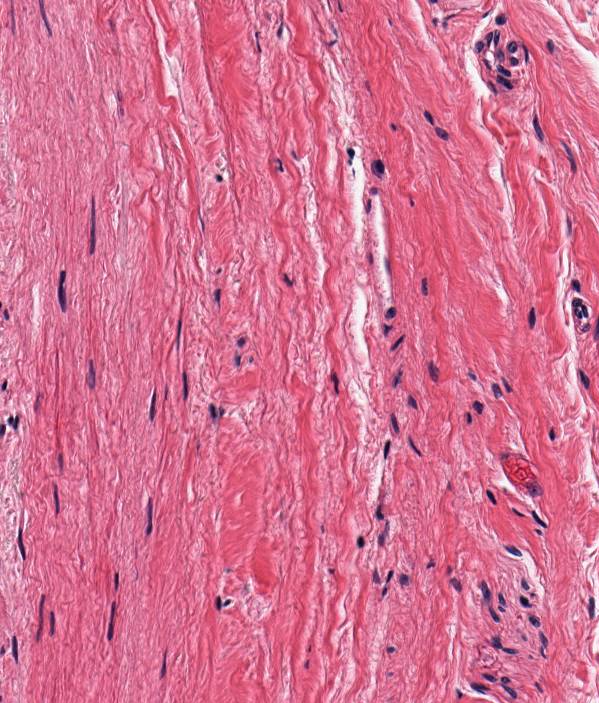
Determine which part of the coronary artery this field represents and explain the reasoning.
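This is tunica adventitia. I see densely packed pink collagen bundles everywhere, with dark, thin, elongated fibroblast nuclei parallel to the fibres.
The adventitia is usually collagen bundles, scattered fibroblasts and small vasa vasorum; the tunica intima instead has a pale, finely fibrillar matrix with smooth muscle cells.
A few small vessels sit near the right edge; one lower right holds red cells.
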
